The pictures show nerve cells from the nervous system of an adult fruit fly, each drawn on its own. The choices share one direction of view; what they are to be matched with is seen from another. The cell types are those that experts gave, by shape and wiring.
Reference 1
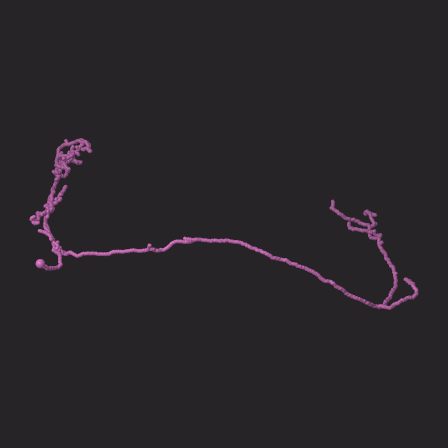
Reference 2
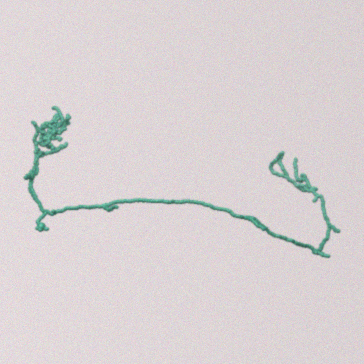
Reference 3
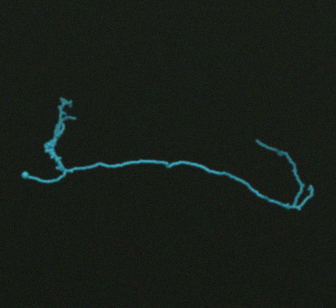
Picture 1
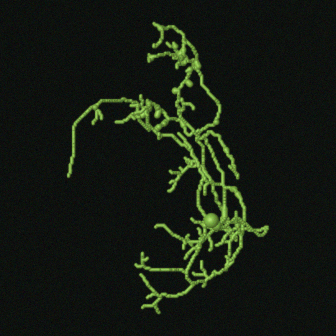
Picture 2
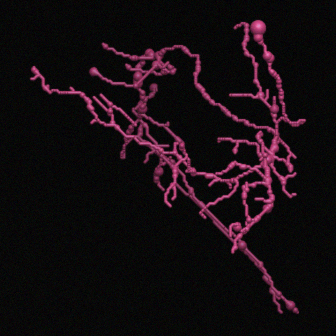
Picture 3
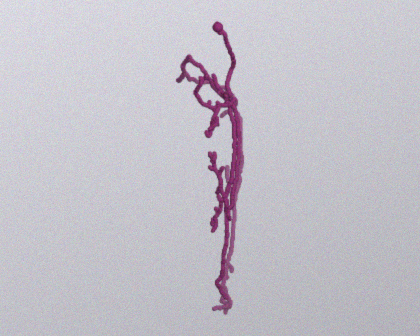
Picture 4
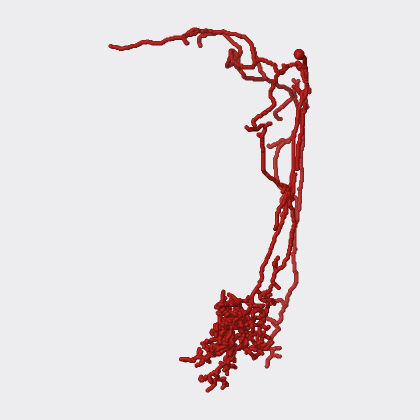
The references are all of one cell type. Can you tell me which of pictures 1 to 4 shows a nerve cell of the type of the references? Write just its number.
3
